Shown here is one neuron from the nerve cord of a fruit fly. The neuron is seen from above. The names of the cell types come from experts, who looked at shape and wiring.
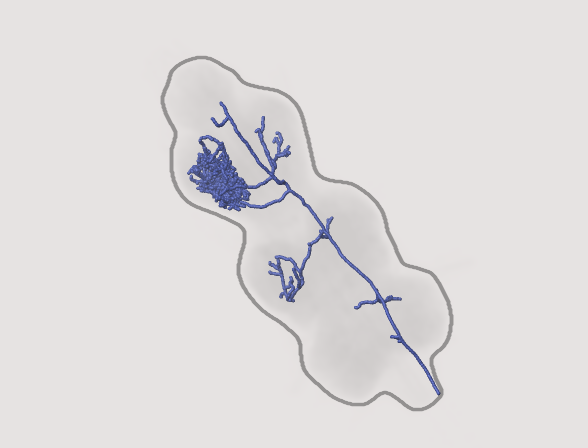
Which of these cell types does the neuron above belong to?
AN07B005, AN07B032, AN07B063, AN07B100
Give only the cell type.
AN07B005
